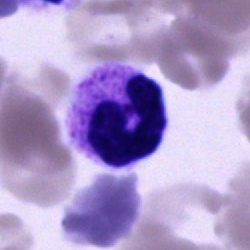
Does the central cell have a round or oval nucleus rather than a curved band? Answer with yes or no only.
No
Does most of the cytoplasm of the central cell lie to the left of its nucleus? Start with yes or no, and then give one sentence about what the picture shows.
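Yes. The nucleus lies toward the right and lower part of the cell, leaving cytoplasm at the upper left.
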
